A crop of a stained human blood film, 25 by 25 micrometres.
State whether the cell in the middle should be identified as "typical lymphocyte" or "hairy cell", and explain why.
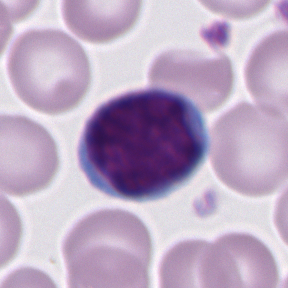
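This is a typical lymphocyte. The deciding feature is the cytoplasm, which forms only a thin rim around the nucleus; the nucleus fills about 80% of the cell's area.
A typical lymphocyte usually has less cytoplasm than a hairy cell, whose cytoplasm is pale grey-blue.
The cell measures about 12 by 10 micrometres, the nucleus about 10 micrometres across. The nucleus stains deep purple, with dense, coarsely clumped chromatin, and the cell outline is smooth, without surface projections.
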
